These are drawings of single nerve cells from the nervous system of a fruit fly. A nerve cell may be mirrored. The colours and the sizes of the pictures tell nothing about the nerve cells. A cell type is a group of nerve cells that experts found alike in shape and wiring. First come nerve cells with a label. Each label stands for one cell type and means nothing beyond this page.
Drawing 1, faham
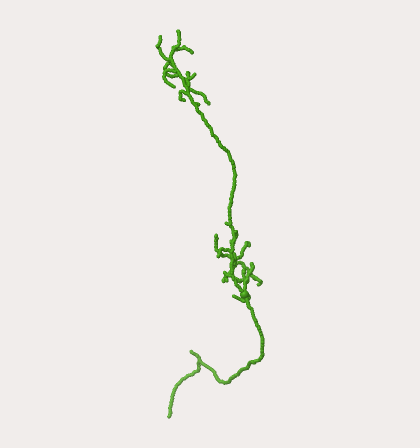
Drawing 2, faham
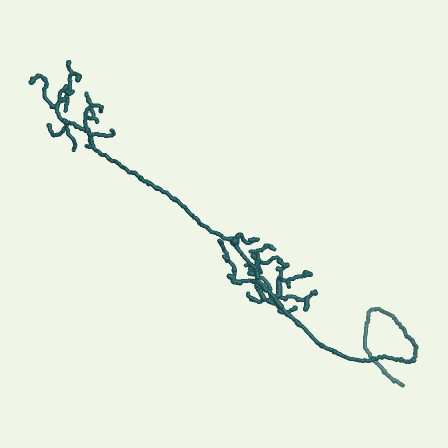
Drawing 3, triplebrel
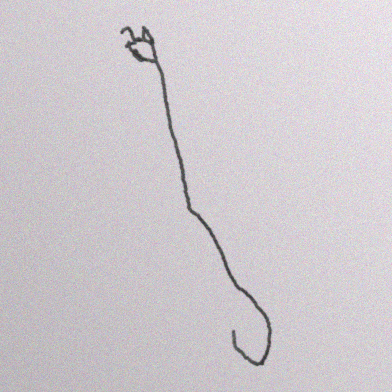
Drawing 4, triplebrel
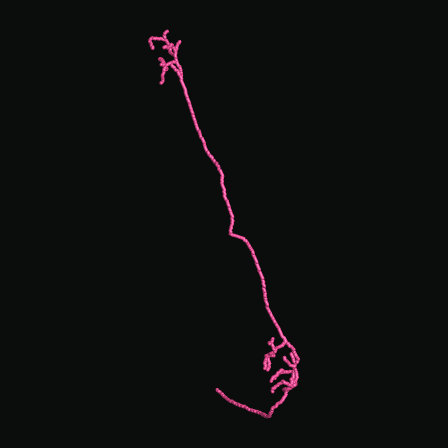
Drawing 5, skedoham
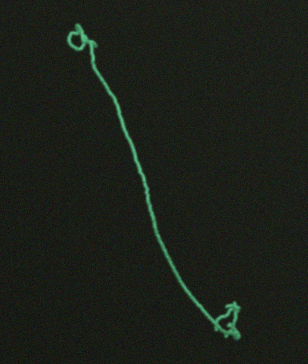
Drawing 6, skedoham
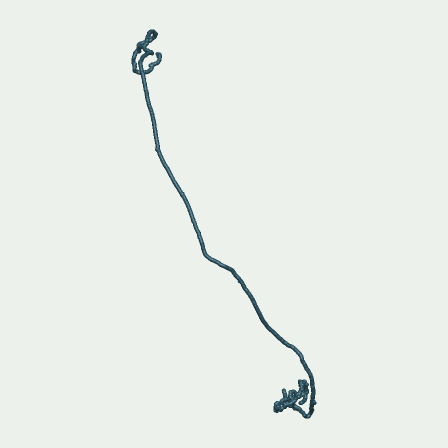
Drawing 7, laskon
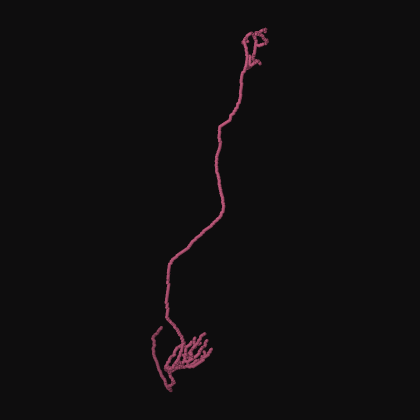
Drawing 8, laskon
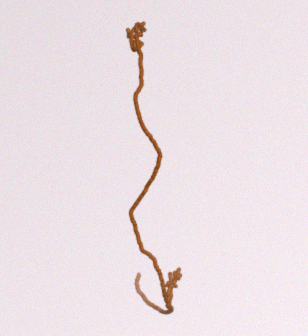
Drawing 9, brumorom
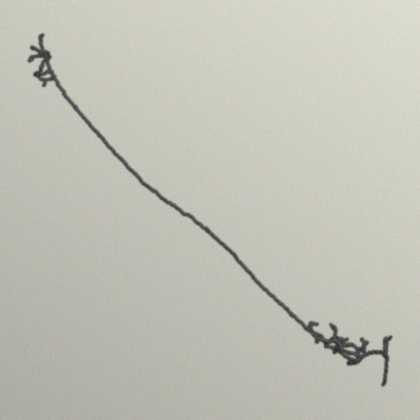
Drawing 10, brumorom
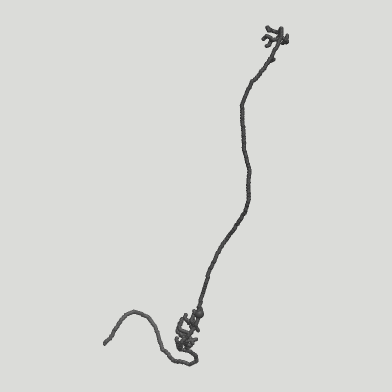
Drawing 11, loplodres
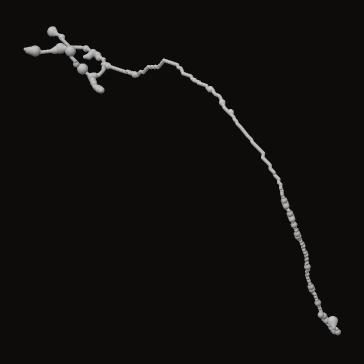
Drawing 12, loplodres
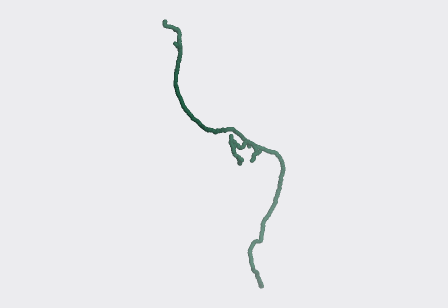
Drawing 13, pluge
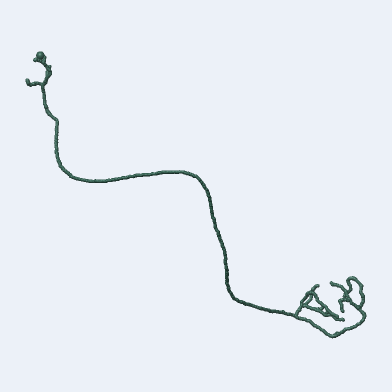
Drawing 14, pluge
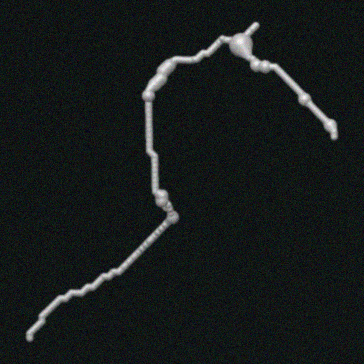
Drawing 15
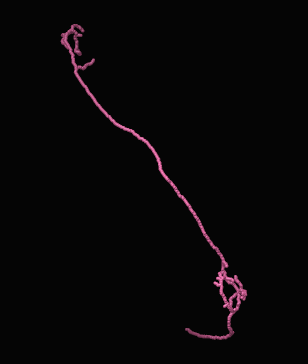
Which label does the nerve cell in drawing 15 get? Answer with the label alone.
triplebrel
